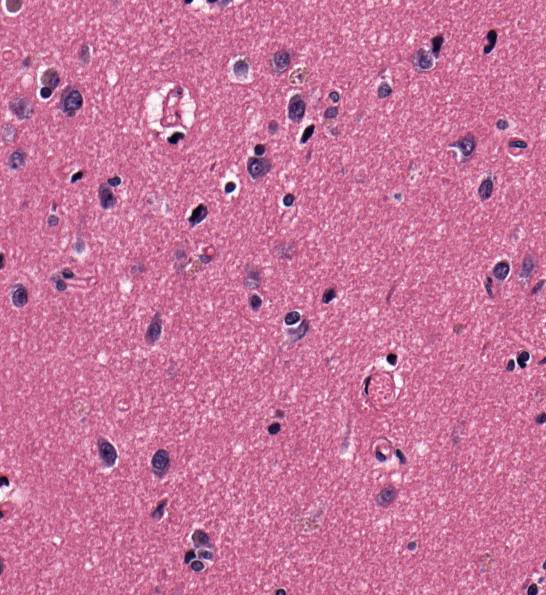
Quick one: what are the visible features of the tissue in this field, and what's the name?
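Finely granular pink fibrillary background, or neuropil, fills the whole field, with cells scattered singly and fairly evenly through it. Many small, dark, round to elongated nuclei with little visible cytoplasm lie among larger cells. No fibrous collagenous stroma separates the cells. This is cerebral cortex.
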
